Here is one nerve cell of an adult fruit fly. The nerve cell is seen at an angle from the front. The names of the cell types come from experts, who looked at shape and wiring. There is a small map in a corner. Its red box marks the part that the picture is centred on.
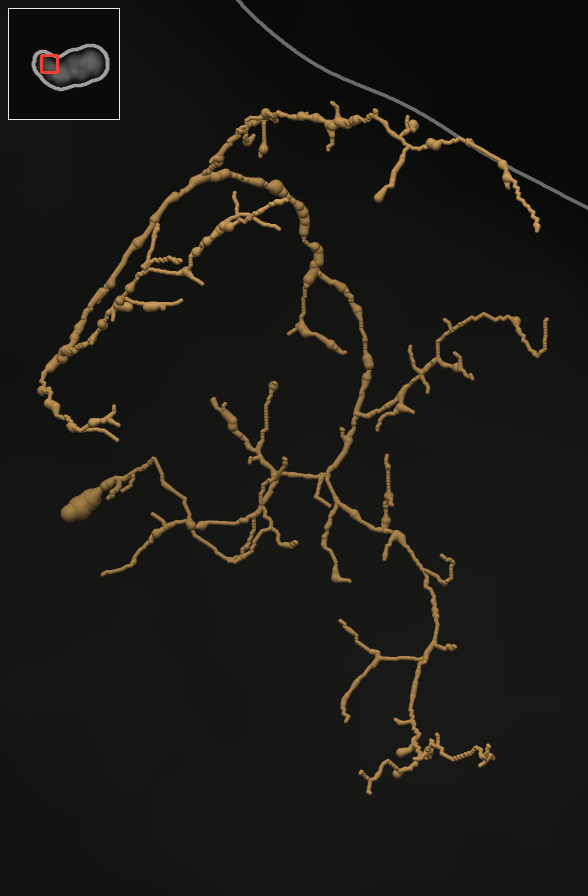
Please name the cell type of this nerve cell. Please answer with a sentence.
The cell type is IN13A059.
